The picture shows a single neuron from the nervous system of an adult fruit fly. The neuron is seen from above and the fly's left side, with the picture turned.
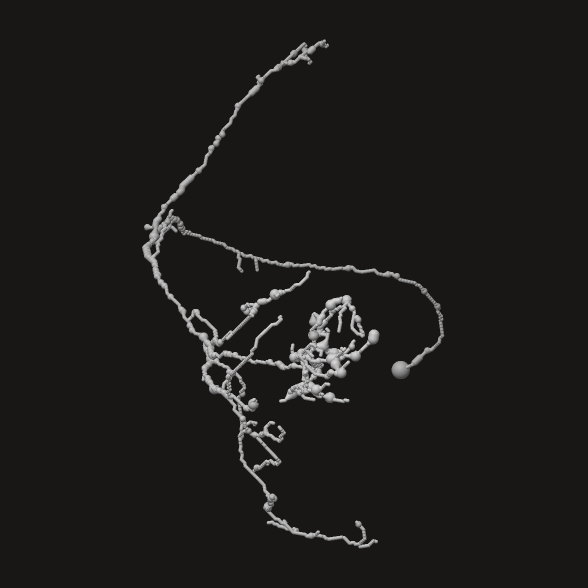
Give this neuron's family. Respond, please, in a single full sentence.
It is hemilineage LHa3 that names the family of this neuron.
